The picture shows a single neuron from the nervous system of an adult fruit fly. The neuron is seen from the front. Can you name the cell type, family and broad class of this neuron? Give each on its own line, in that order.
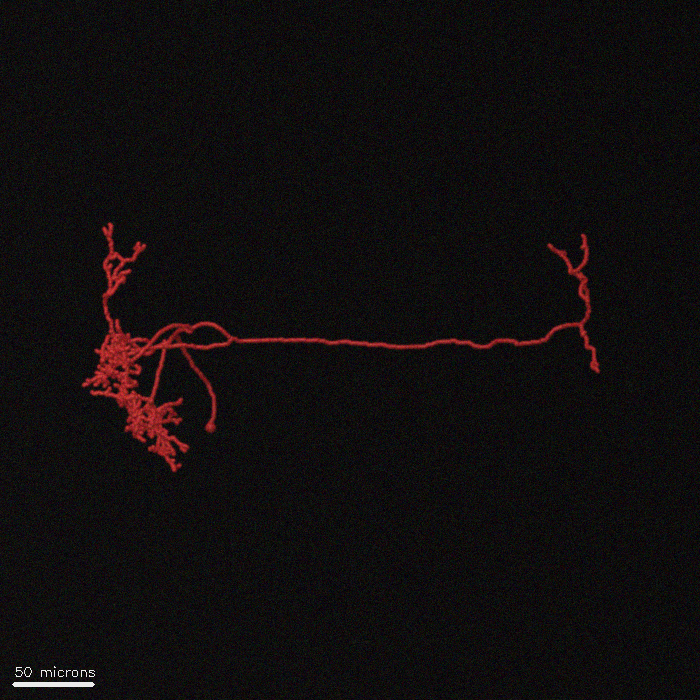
CB1139
hemilineage VLPl&p2_posterior
central-brain intrinsic neuron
